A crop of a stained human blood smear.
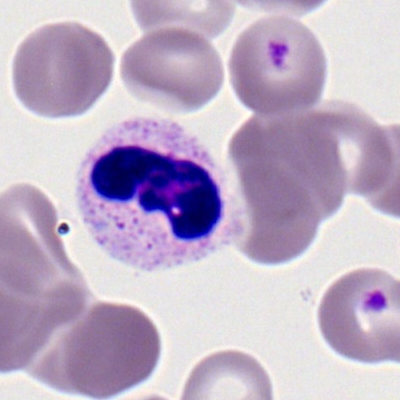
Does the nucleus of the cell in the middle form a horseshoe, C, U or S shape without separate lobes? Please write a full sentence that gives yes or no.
Yes, there is a nucleus drawn out into a curved band, lacking separate lobes.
